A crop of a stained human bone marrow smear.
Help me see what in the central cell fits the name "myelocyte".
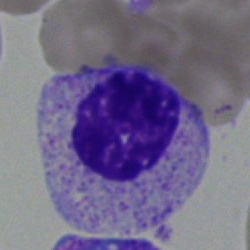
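This myelocyte is round to oval, with a smooth outline.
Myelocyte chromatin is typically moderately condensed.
Here it is dark purple and clumped with small paler patches, which goes with that.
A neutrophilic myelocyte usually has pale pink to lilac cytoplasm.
The plentiful cytoplasm here is pale lilac-blue, and its lilac tone fits.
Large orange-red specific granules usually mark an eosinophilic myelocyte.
The fine purple granules scattered through this cytoplasm do not match them.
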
